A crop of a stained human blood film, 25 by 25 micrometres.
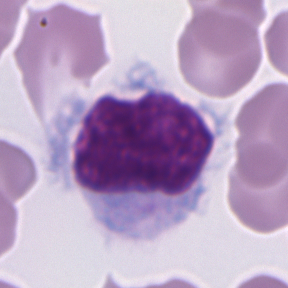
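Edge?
Ragged, with fine wispy projections of cytoplasm.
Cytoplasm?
Pale blue, no distinct granules.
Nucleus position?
Toward the top; widest band of cytoplasm below.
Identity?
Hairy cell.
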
